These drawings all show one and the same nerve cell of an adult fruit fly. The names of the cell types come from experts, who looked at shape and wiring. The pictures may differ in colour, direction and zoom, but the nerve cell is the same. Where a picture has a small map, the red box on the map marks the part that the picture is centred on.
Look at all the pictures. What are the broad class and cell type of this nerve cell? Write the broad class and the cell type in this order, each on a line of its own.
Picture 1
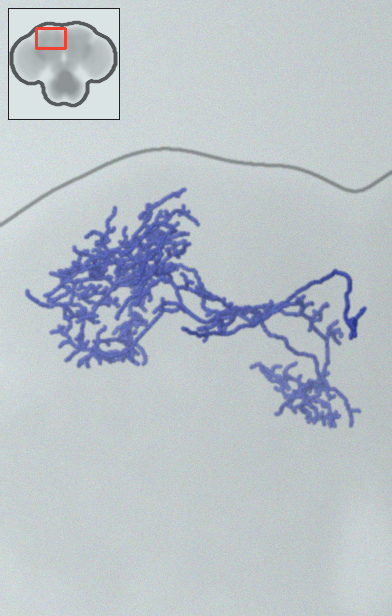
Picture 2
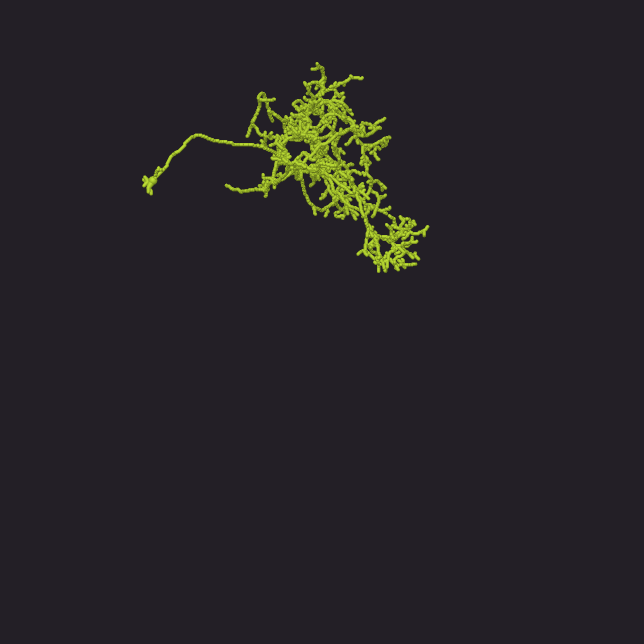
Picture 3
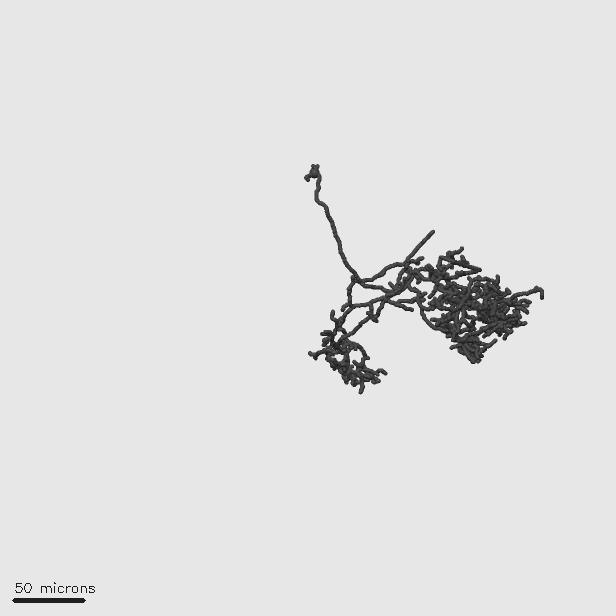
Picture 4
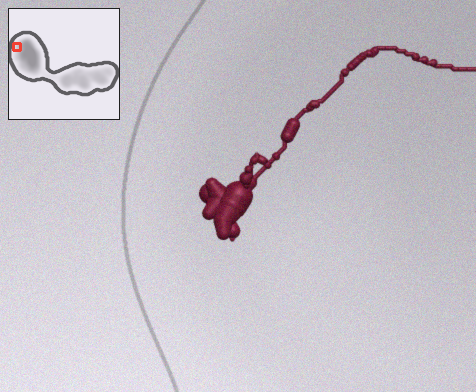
central-brain intrinsic neuron
SLP216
